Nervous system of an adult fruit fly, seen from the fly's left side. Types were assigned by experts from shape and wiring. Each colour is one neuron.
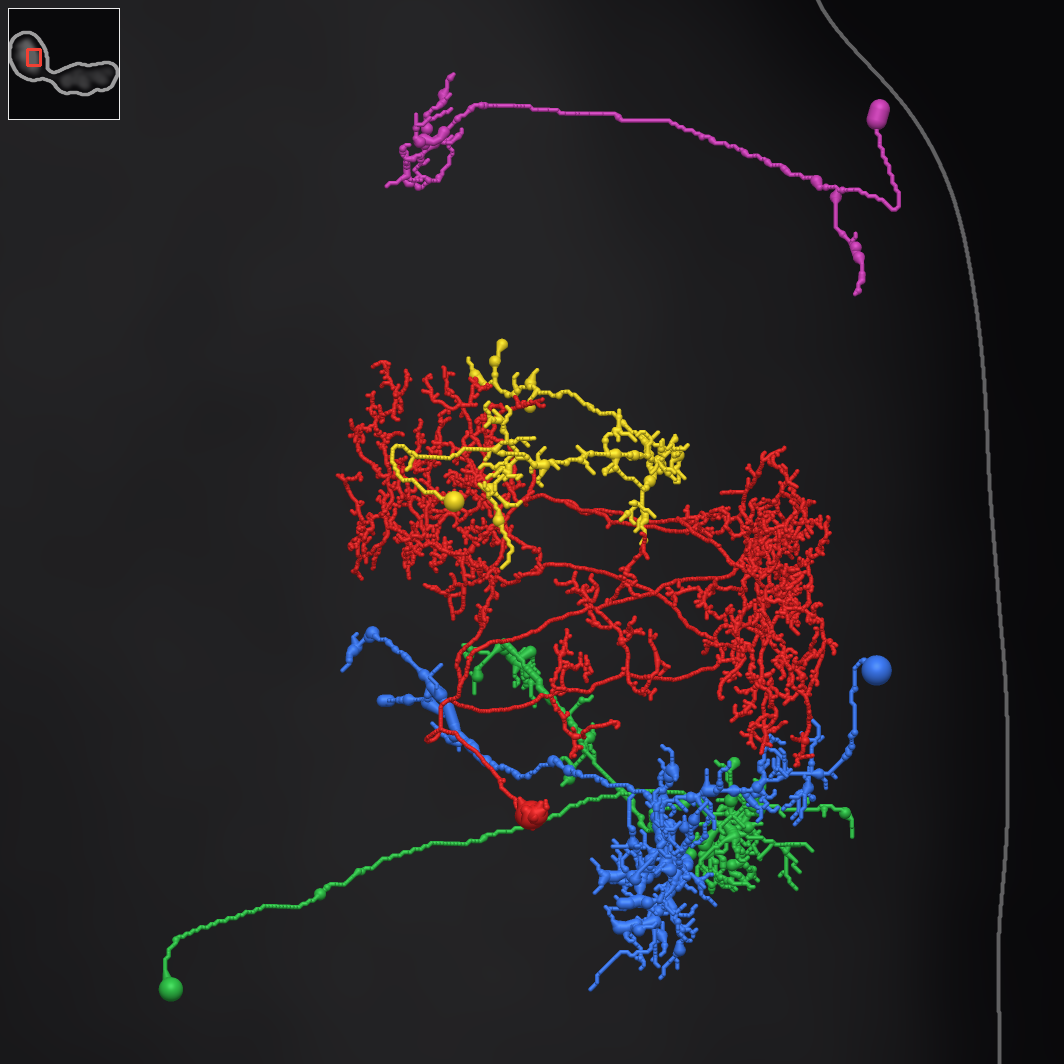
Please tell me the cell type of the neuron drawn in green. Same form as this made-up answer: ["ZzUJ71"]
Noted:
["TmY20"]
